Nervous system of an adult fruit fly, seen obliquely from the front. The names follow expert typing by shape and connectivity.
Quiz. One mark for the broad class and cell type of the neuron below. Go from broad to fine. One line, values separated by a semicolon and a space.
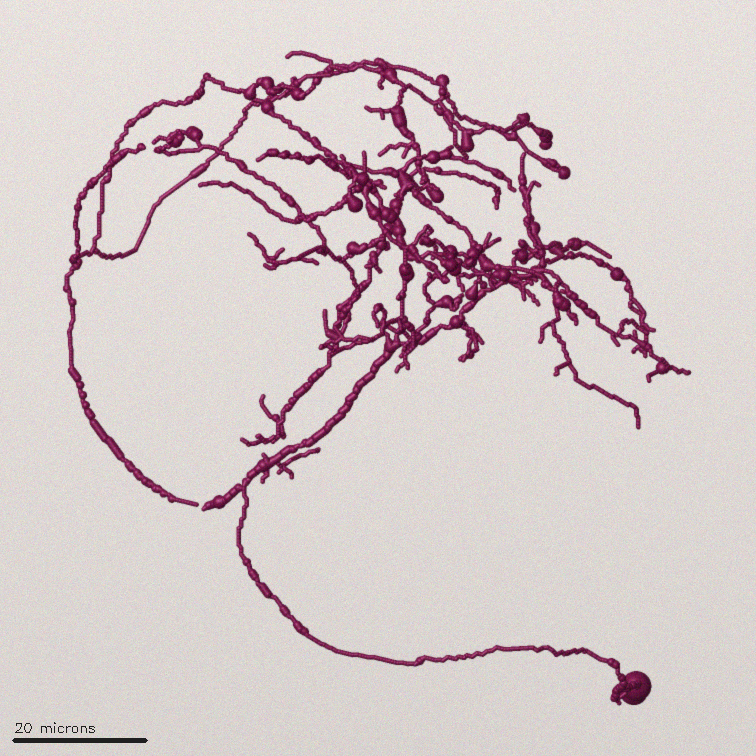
nerve-cord intrinsic neuron; INXXX377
